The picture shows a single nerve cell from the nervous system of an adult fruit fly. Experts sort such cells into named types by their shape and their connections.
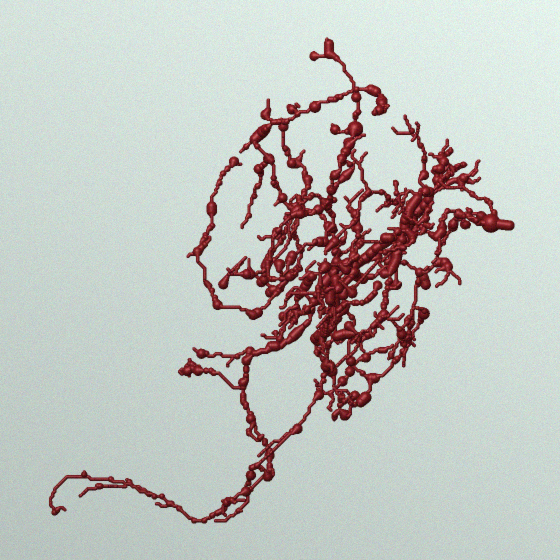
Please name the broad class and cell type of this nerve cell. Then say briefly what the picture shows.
It is a central-brain intrinsic neuron. Its cell type is GNG187. Its cell body lies on the right of the picture. In this view it is about as wide as it is tall.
